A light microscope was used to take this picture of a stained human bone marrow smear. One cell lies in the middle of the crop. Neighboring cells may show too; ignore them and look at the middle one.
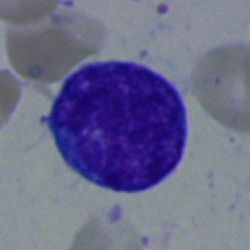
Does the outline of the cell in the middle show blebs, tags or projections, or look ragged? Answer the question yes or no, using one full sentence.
Yes, there is a ragged or frayed outline, or there are projections, blebs or tags, on this cell.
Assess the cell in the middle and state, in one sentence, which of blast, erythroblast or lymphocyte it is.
The cell occupying the middle of the crop is a blast.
